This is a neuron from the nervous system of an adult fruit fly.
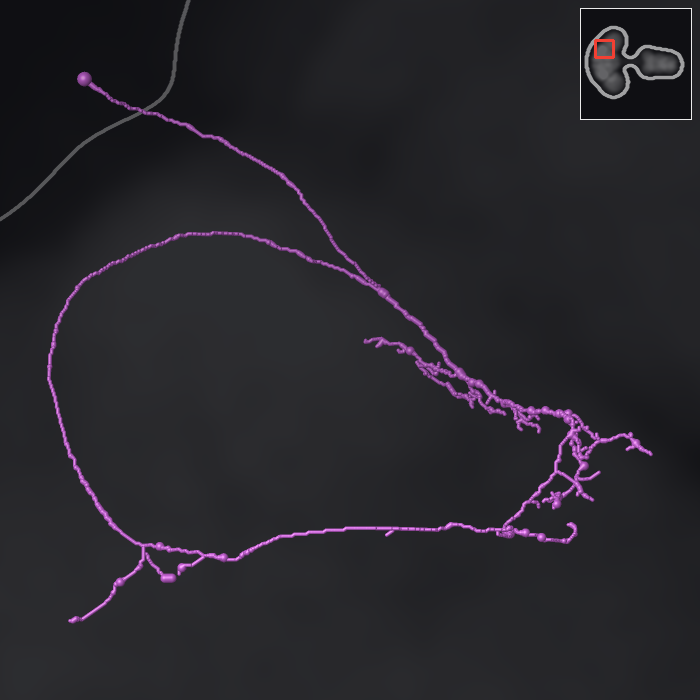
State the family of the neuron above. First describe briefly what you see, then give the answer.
It is in the brain and does not reach the nerve cord. The cell body can be seen at the upper left of the picture. This is a central-brain intrinsic neuron. Its family is hemilineage SLPa&l1_lateral.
